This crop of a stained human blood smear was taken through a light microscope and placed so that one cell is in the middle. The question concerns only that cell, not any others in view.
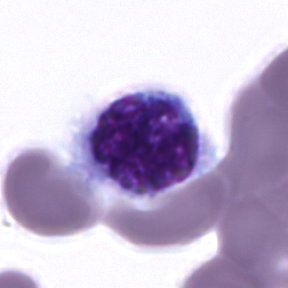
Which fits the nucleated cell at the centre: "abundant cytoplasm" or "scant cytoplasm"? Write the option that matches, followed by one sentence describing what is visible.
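Scant cytoplasm. The cytoplasm forms only a thin rim around the nucleus.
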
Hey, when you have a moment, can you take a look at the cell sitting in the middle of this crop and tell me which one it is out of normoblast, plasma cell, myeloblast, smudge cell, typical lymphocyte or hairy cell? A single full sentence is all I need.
The cell under consideration, at the middle of the crop, is a plasma cell.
